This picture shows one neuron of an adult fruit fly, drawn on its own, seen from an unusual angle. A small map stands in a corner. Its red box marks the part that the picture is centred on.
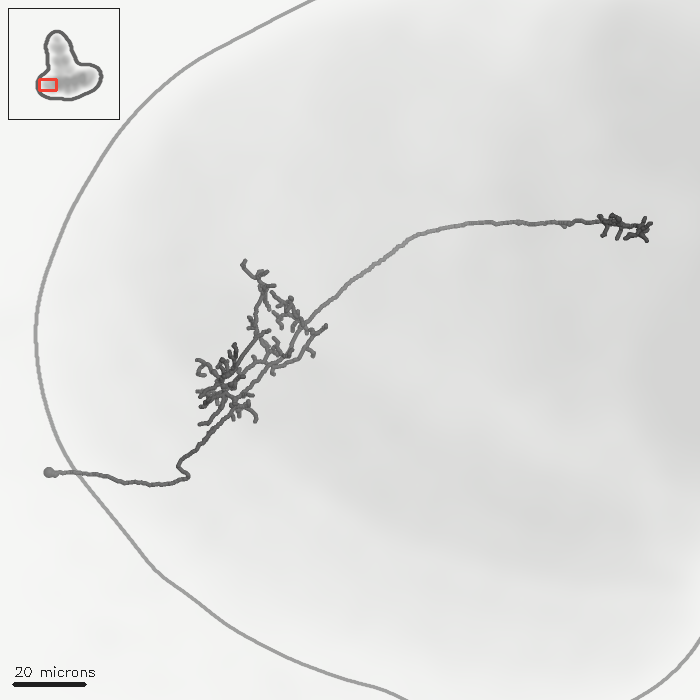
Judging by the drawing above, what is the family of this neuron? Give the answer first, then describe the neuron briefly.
Its family is TmY. It is an optic-lobe intrinsic neuron. From left to right in the picture it spans about 170 microns. Dozens of branch ends can be seen.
